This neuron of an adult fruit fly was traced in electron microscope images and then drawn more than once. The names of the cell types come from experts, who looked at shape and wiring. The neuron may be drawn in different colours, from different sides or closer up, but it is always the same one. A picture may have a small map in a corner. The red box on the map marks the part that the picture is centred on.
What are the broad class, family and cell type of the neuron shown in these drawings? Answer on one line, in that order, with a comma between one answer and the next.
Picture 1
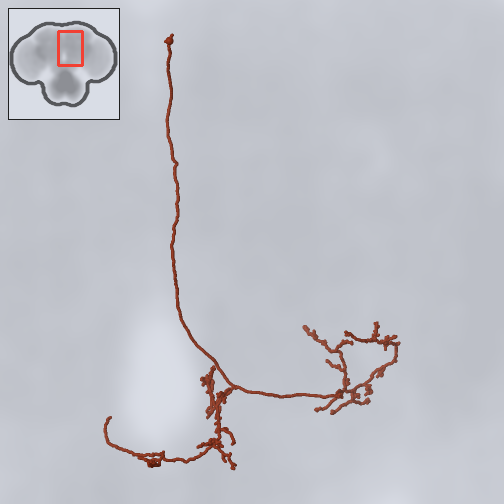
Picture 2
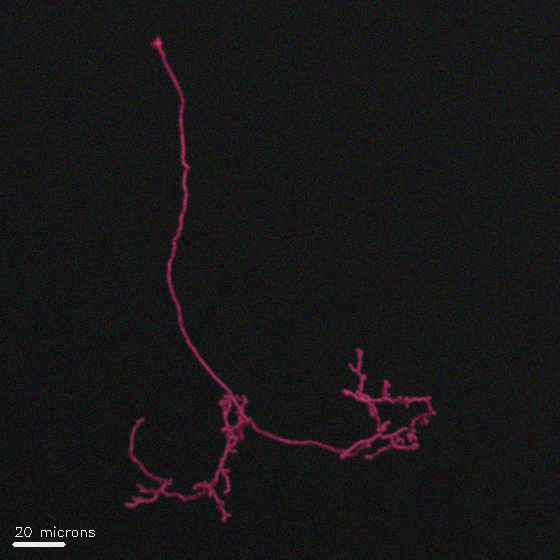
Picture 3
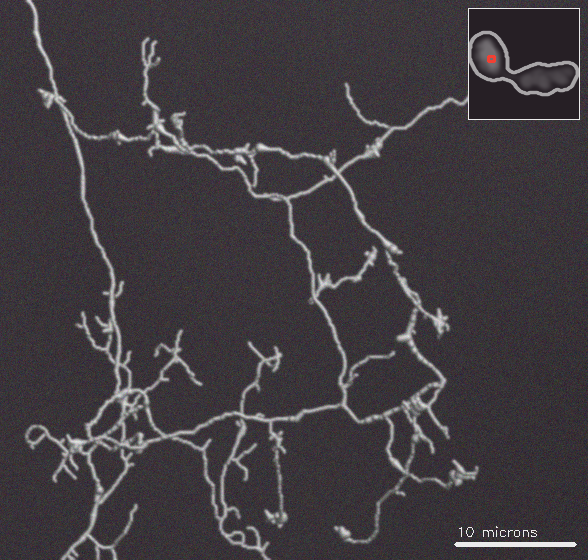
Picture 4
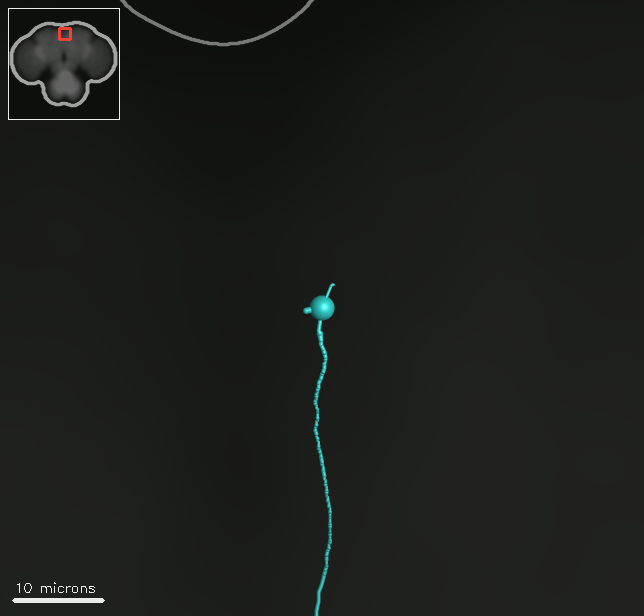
central-brain intrinsic neuron, hemilineage DM1_antero_ventral, WED103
